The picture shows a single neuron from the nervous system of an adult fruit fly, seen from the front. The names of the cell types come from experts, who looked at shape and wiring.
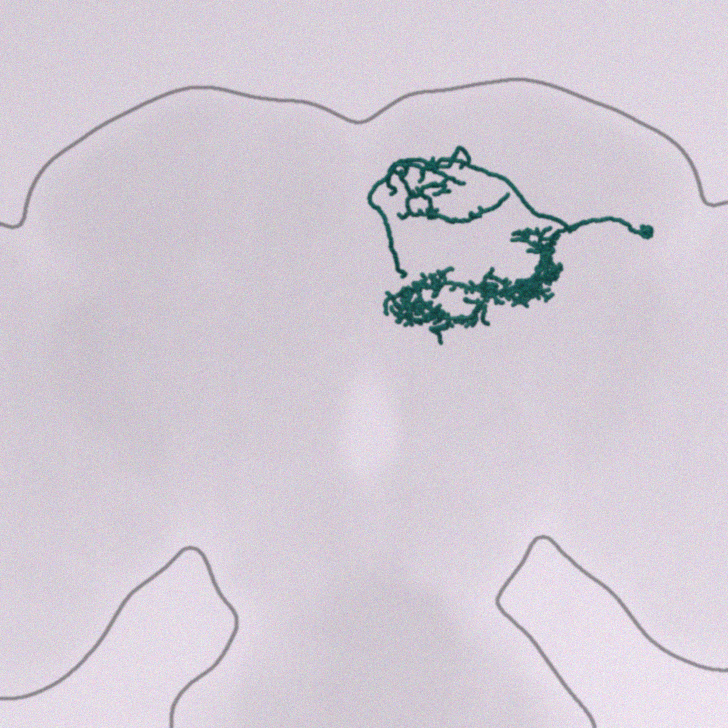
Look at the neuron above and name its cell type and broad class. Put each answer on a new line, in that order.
SMP040
central-brain intrinsic neuron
